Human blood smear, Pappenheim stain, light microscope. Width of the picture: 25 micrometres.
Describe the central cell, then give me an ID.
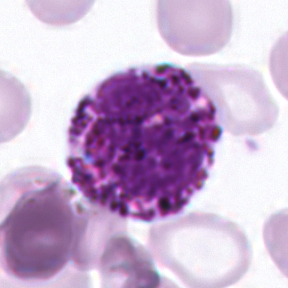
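First, the outline of the cell is roughly round. Second, the cell holds many coarse granules of a dark purple-black colour. Third, the nucleus has an indistinct border that cannot be traced clearly. Fourth, the cytoplasm showing between the granules is pale pinkish-lilac. The cell is a basophil.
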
